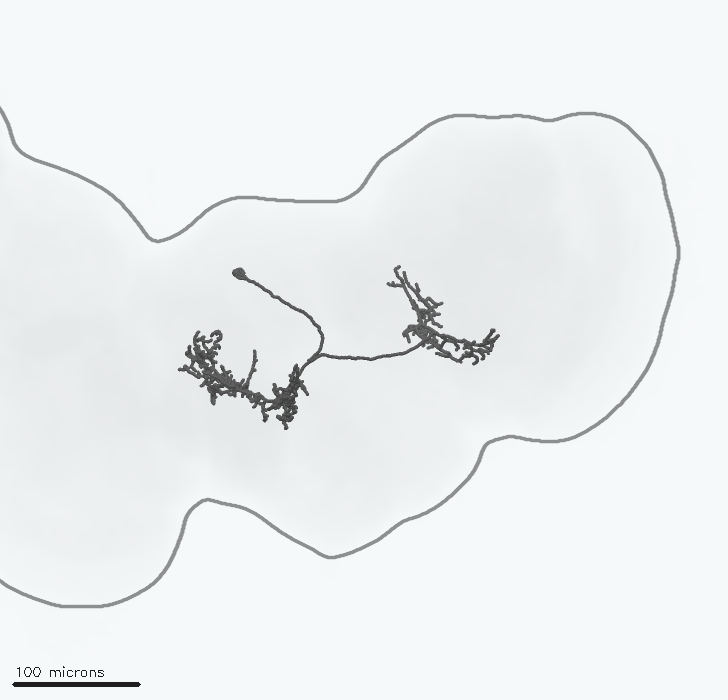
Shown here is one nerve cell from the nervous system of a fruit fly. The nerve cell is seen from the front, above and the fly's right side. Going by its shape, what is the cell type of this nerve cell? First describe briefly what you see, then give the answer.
From left to right in the picture it spans about 250 microns. As drawn here it is wider than it is tall. It is a central-brain intrinsic neuron. Its cell type is LAL158.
